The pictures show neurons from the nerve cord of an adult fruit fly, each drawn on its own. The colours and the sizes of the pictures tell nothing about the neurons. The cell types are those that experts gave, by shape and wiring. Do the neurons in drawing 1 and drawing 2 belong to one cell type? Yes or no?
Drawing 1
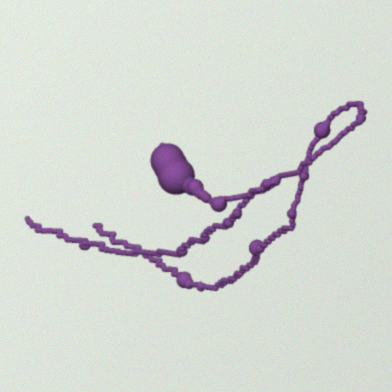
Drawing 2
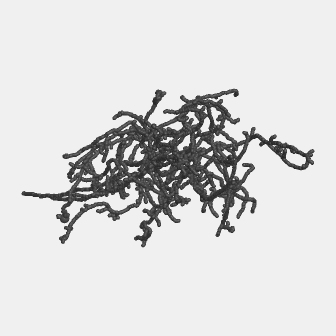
no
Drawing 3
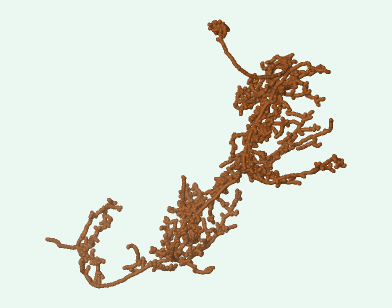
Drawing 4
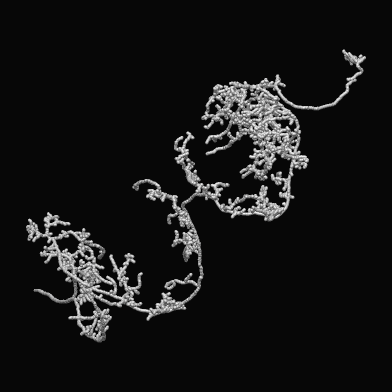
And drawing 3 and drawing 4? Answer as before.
yes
